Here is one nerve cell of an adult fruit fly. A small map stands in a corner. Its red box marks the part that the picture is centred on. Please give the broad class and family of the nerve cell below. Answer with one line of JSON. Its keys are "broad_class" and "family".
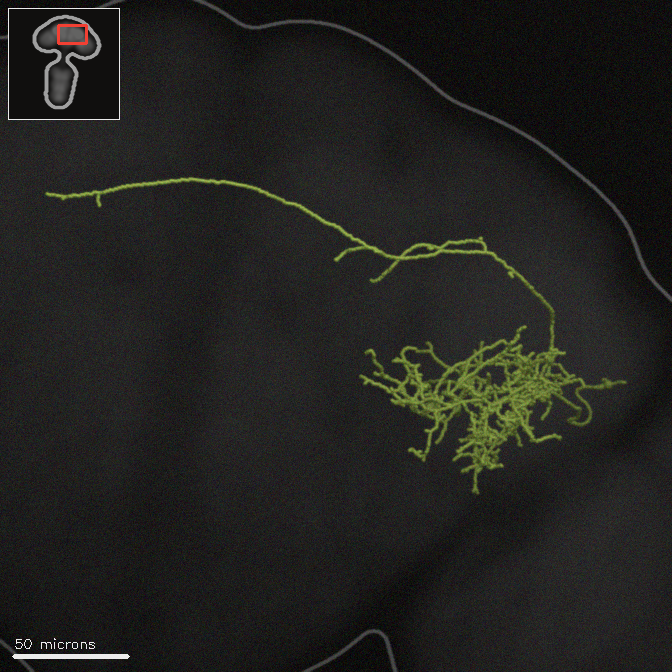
{"broad_class": "central-brain intrinsic neuron", "family": "hemilineage VLPl&p2_lateral"}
